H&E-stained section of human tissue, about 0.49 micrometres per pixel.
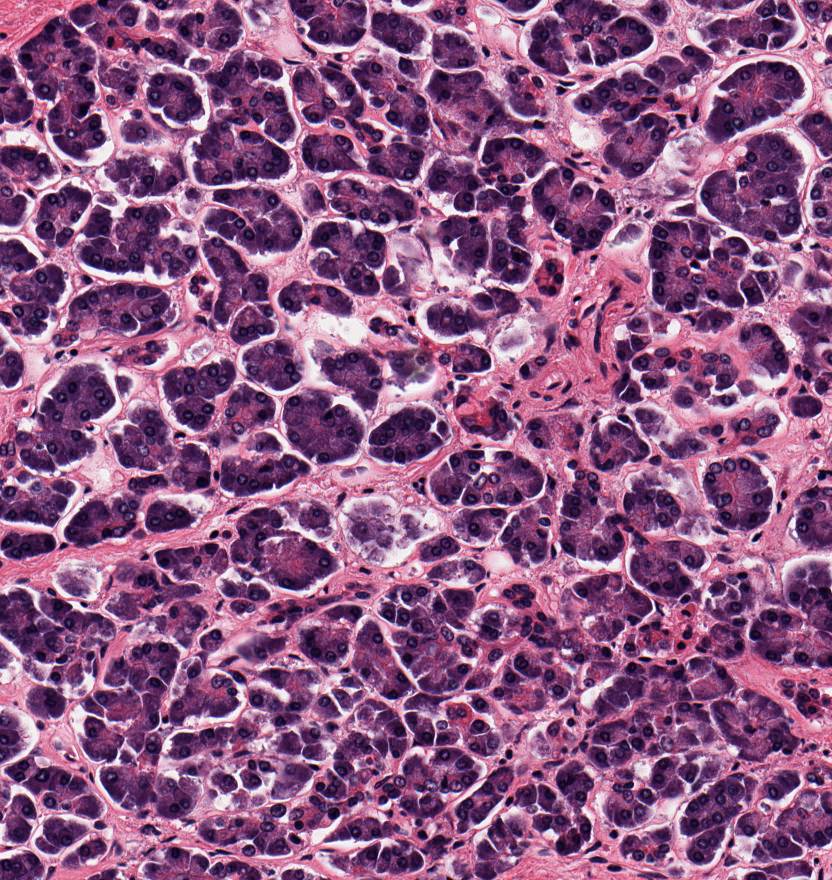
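Pancreas, haematoxylin and eosin. Closely packed small rounded clusters of cells fill the whole field, separated by thin strands of stroma. In most clusters the cells have deeply purple, granular cytoplasm. Nuclei are small, round and fairly uniform in size throughout. Within many clusters the nuclei lie toward the outer edge, leaving the cytoplasm toward the centre.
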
